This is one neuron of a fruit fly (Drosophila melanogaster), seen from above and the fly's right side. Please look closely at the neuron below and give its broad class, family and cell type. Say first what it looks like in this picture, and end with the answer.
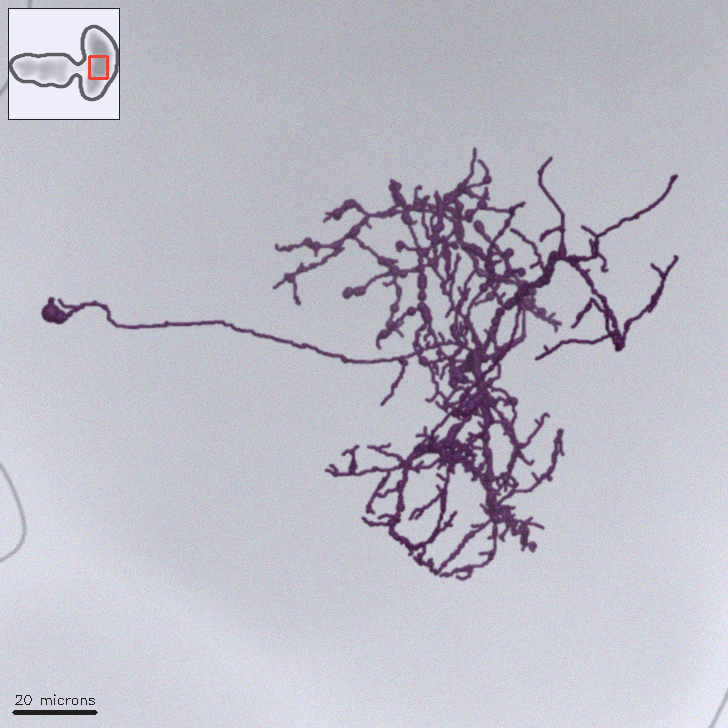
It lies in the brain. The cell body can be seen on the left of the picture. From left to right in the picture it spans about 150 microns. It is a central-brain intrinsic neuron. The family is hemilineage SMPpv2_ventral. The cell type is AVLP702m.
